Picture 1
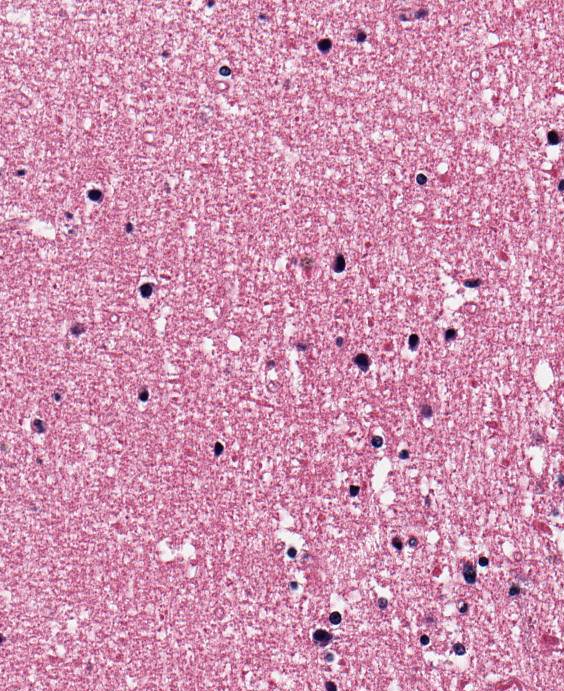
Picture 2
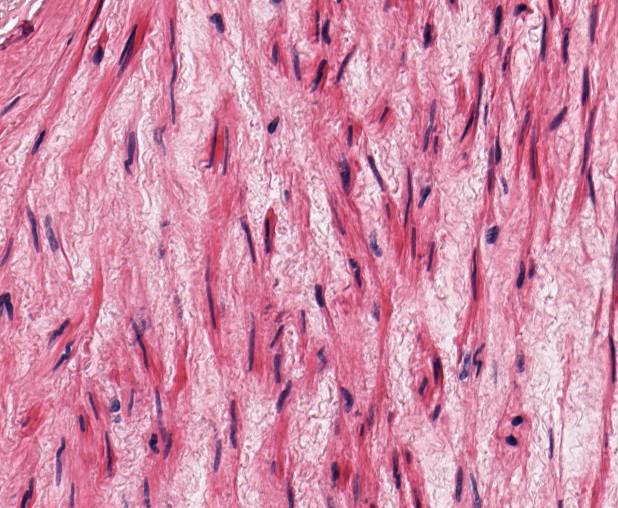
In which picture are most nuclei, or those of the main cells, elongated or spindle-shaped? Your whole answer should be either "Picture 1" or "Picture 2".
Picture 2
